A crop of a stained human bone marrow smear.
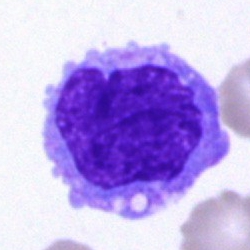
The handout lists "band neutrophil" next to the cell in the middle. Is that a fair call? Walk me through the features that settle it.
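An irregular nucleus with a notch at its top edge goes with monocyte.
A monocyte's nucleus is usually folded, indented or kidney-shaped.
The chromatin is fine and lacy rather than coarsely clumped, favouring monocyte over band neutrophil.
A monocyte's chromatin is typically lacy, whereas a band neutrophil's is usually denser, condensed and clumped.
The cytoplasm forms a rim all round the nucleus, and the cell outline is bumpy with many small blebs. This cell is a monocyte, not a band neutrophil.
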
